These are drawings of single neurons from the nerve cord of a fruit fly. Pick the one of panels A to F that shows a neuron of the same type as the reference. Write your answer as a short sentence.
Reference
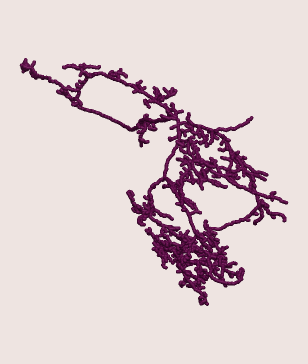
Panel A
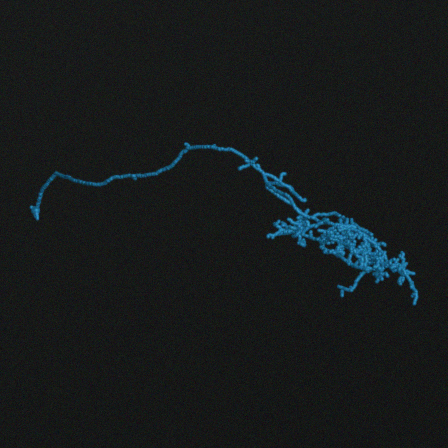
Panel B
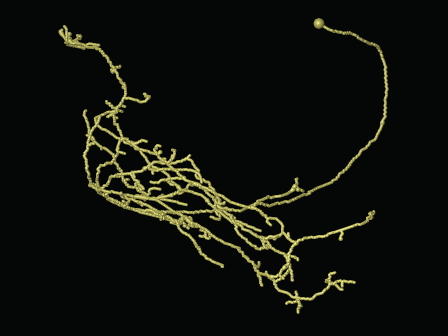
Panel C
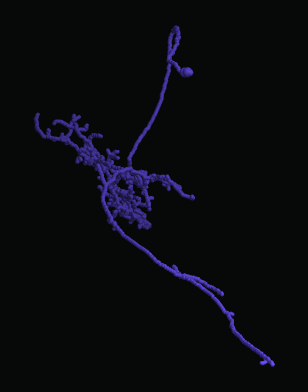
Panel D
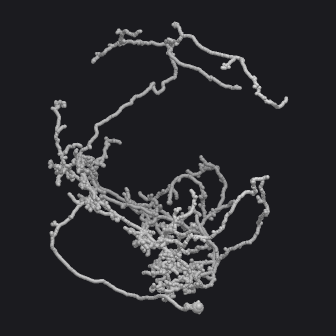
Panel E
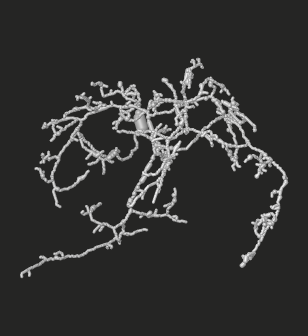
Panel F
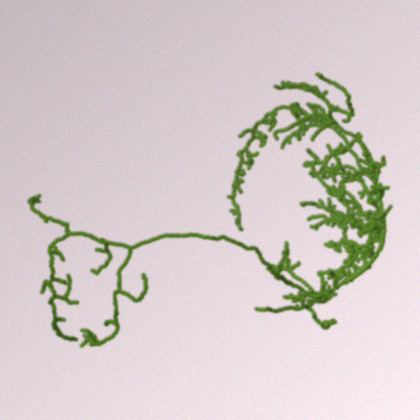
Panel A is of the same cell type.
